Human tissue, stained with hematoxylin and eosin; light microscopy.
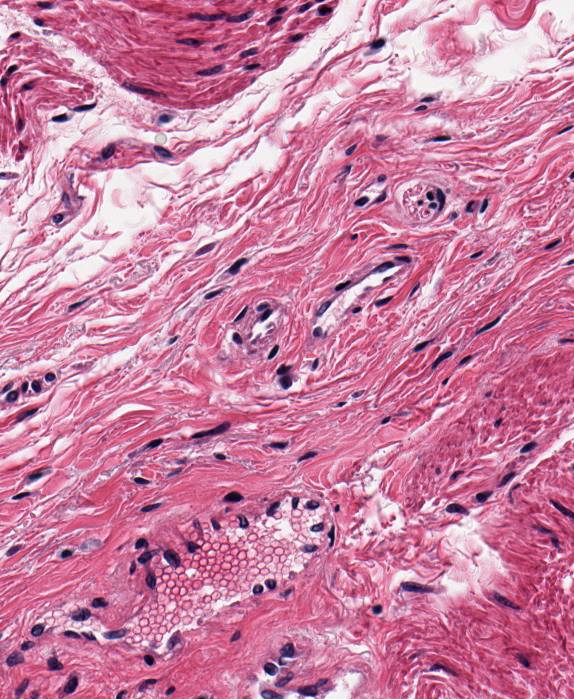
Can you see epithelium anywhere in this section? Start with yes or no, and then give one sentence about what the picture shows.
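No. No epithelium is present anywhere in the field.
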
